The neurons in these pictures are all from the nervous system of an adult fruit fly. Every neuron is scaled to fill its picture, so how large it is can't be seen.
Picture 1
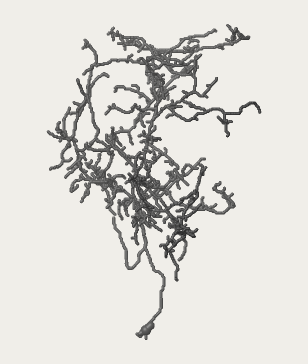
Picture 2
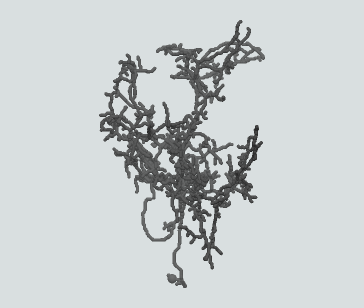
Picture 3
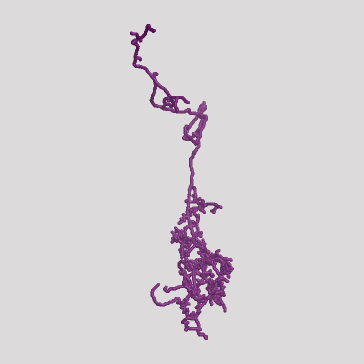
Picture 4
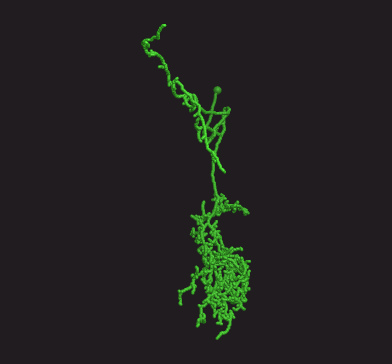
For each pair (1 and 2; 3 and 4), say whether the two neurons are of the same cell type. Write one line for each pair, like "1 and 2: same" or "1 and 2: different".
1 and 2: same
3 and 4: same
